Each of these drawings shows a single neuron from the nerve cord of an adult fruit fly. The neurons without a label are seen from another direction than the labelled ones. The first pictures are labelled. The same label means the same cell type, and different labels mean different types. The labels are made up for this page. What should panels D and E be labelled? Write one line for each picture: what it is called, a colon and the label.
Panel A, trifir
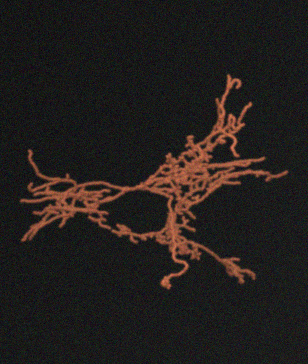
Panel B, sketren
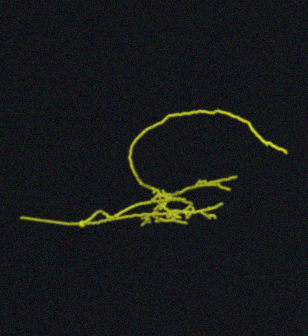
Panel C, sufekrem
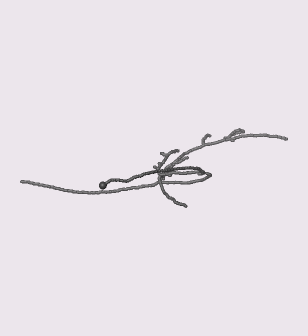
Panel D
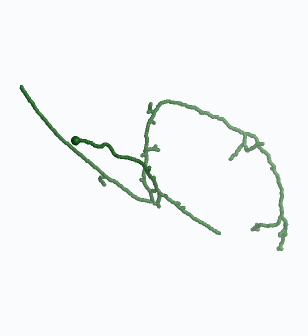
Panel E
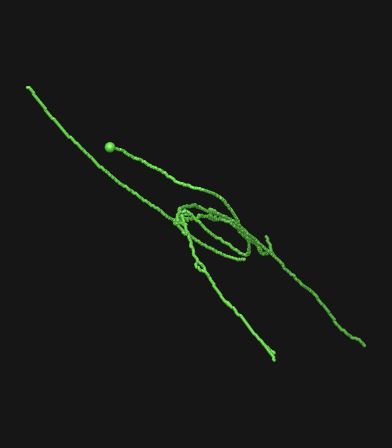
D: sketren
E: sufekrem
